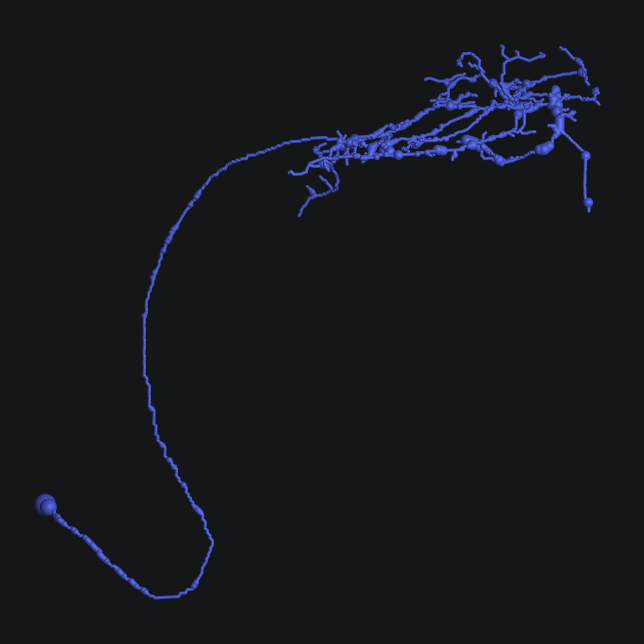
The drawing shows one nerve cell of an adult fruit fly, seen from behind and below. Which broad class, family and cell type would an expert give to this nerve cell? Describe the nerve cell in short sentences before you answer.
The cell body is at the lower left of the picture. The picture shows dozens of branch ends. It is a central-brain intrinsic neuron. Its family is hemilineage SLPav2. It is of cell type SLP088_b.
